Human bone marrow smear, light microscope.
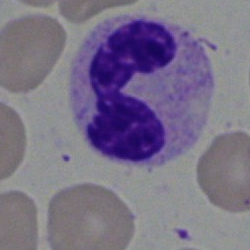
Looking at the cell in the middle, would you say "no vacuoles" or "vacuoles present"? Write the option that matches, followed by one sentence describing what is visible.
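No vacuoles. No vacuoles are seen in the cytoplasm.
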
